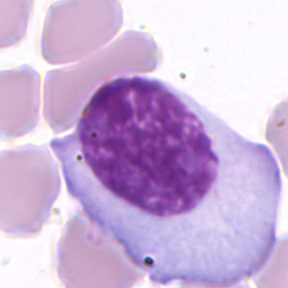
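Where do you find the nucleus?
Off-centre, toward the upper left.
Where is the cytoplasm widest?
Below and to the right of the nucleus; it is abundant there, with no granules.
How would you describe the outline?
Irregular, with angular corners.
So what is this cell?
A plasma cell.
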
